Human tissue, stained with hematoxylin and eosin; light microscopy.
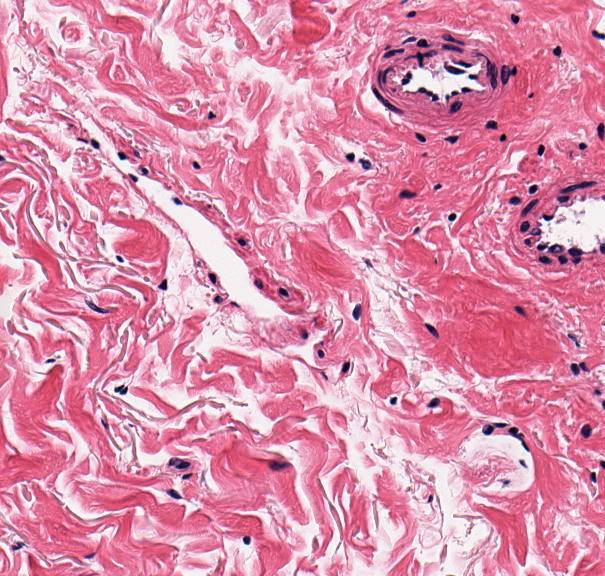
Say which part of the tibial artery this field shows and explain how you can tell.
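Field: tunica adventitia. Wavy pink collagen bundles fill the field in many directions; sparse cells, mostly small dark oval or spindle-shaped nuclei between bundles.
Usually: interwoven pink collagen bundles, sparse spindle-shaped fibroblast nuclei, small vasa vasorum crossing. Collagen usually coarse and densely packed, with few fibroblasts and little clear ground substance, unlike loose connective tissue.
Top right: small round vessel, thick wall of concentric cells, empty white lumen. Long narrow thin-walled vessel runs diagonally from upper left toward centre.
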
